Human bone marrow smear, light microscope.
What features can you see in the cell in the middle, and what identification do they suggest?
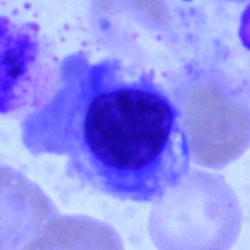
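Outline irregular; broad, blunt cytoplasmic protrusions extend toward the upper left. Cytoplasm moderately abundant, blue, widest on the left side of the nucleus. Pale, clear vacuole-like spaces just right of the nucleus. No nucleoli seen. Cell: erythroblast.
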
